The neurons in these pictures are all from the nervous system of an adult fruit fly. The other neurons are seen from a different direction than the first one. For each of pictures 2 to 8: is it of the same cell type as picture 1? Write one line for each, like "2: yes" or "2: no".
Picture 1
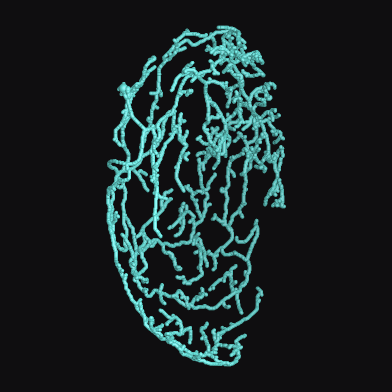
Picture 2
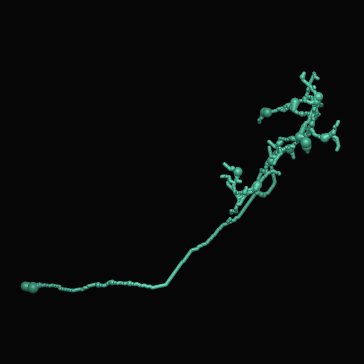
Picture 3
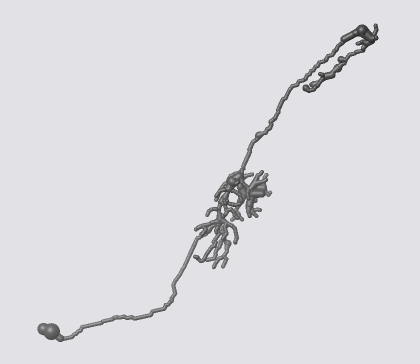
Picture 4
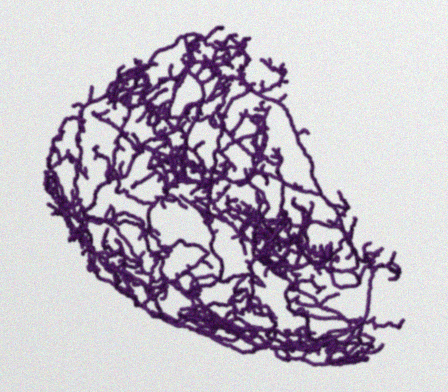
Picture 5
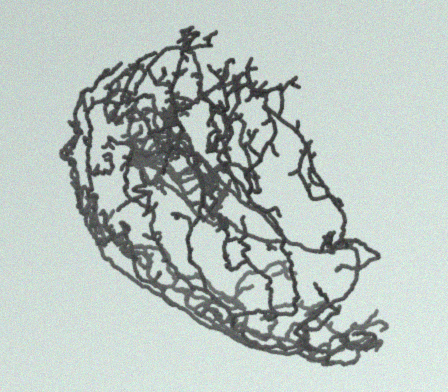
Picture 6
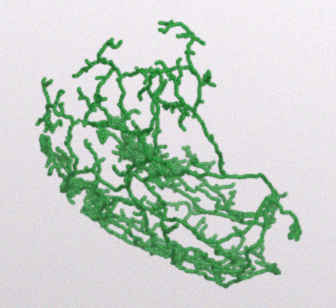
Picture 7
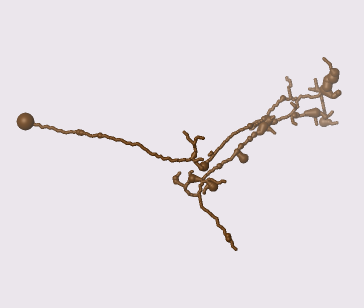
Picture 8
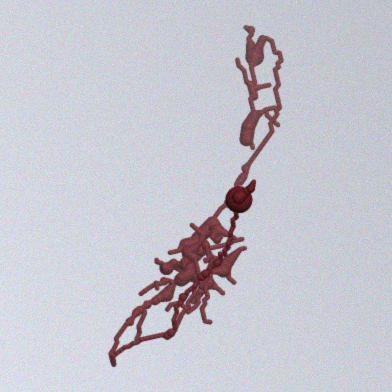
2: no
3: no
4: yes
5: yes
6: yes
7: no
8: no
